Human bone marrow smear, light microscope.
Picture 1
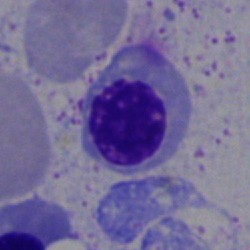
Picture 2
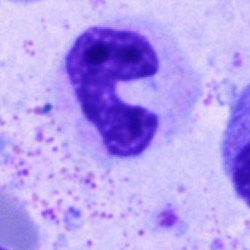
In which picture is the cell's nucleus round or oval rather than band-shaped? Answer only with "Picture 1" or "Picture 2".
Picture 1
